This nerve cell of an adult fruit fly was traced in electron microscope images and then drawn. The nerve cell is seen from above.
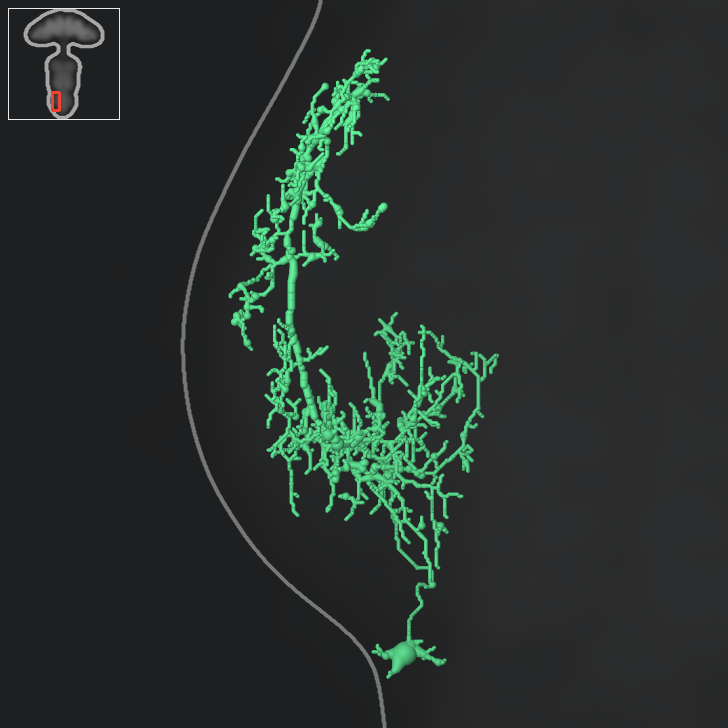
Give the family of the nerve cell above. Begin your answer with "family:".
family: hemilineage 13A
